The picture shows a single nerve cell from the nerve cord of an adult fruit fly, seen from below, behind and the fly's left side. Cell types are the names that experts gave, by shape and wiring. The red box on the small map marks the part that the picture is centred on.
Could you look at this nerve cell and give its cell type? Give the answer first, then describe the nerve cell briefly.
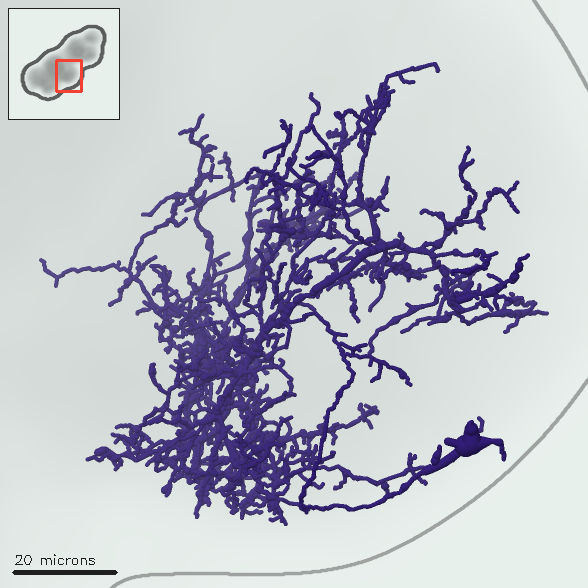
The cell type is IN13A019. This is a nerve-cord intrinsic neuron. By the scale bar it is about 100 microns wide in this view. More than a hundred branch ends can be seen.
